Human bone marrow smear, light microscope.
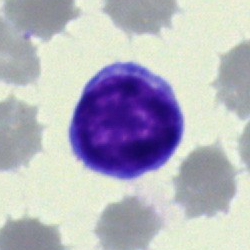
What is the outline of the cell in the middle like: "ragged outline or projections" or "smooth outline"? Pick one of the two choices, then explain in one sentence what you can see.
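Smooth outline. The cell outline is smooth and round.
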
